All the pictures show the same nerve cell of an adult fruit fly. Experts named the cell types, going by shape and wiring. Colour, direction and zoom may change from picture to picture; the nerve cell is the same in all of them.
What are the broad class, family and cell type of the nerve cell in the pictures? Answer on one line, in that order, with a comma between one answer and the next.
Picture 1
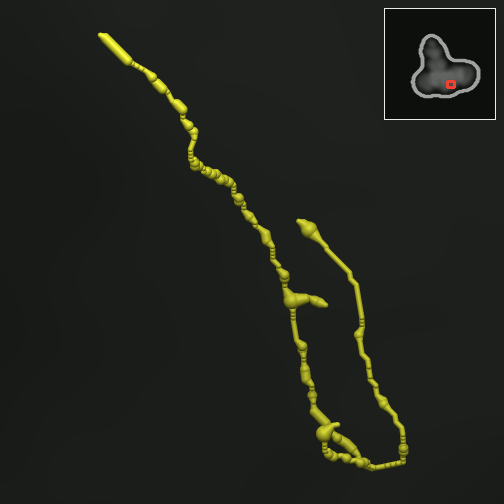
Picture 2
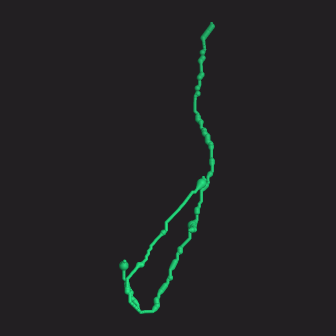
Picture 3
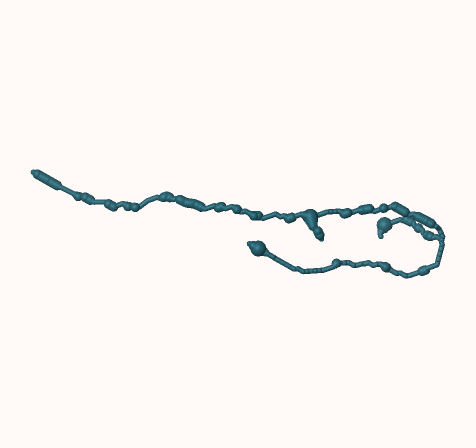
sensory neuron entering the brain, class olfactory, ORN_VM6v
